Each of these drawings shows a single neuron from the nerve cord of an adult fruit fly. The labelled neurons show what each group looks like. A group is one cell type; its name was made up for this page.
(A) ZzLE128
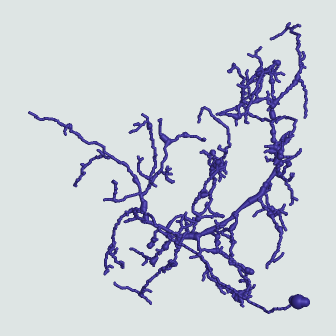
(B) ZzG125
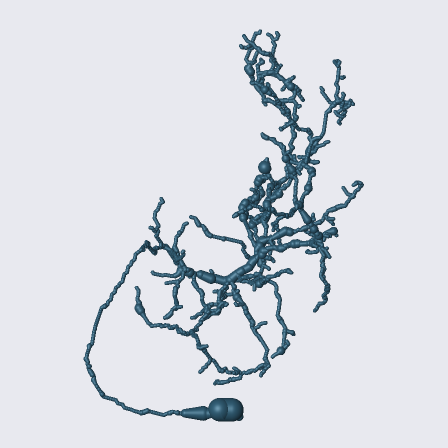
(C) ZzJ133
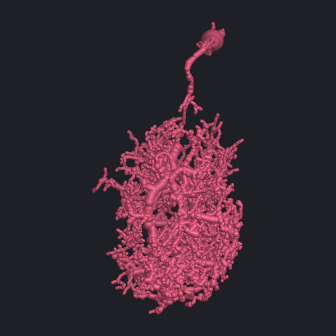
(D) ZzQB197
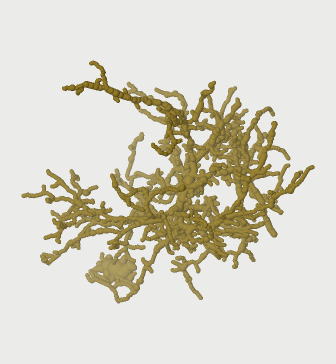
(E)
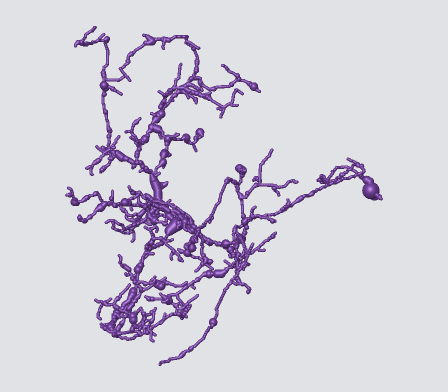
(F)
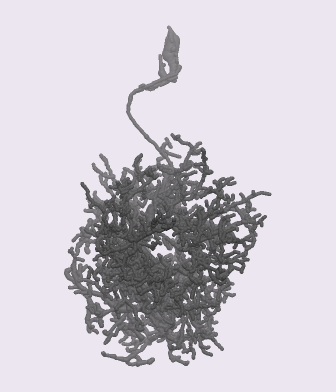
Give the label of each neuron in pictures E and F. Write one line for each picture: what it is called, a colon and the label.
E: ZzLE128
F: ZzJ133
